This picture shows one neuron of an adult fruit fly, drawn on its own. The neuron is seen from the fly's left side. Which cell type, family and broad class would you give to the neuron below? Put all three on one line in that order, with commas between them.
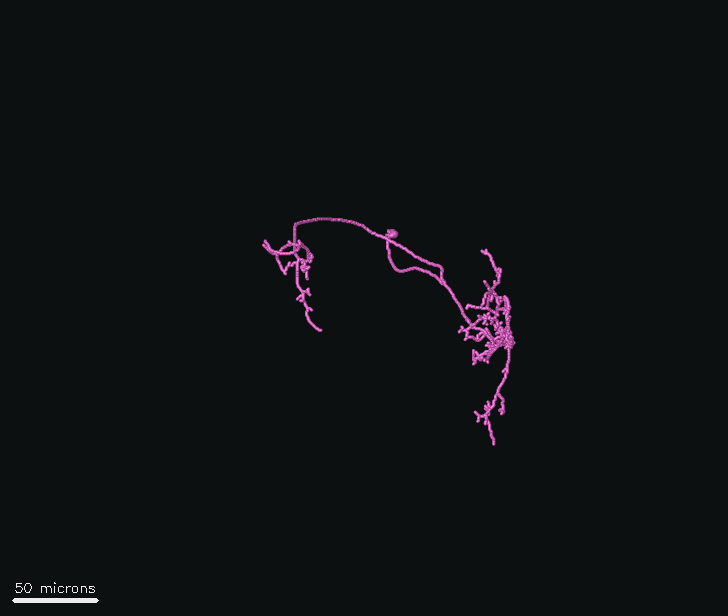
PLP036, hemilineage SLPa&l1_lateral, central-brain intrinsic neuron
